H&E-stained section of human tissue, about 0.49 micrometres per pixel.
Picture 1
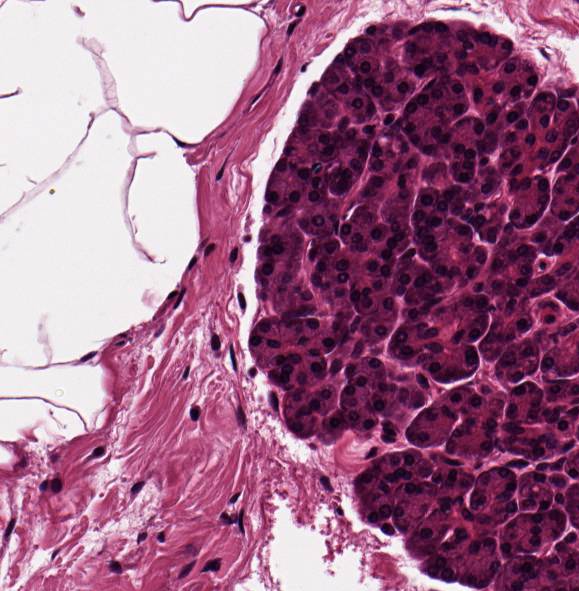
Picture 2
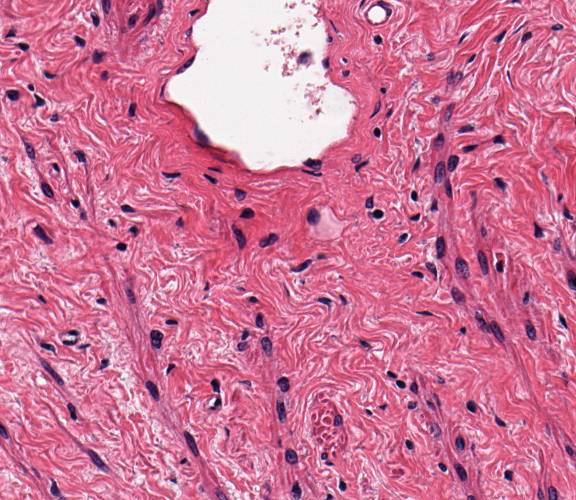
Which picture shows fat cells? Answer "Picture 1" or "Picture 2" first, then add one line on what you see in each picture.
Picture 1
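What picture 1 shows: The upper left corner holds empty adipocytes outlined by thin membranes.
What picture 2 shows: No fat cells are present in the field.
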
